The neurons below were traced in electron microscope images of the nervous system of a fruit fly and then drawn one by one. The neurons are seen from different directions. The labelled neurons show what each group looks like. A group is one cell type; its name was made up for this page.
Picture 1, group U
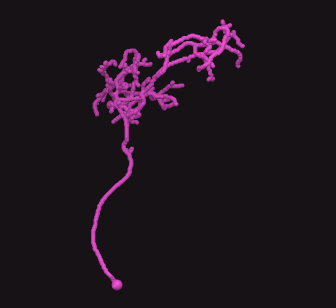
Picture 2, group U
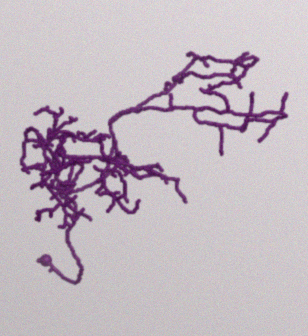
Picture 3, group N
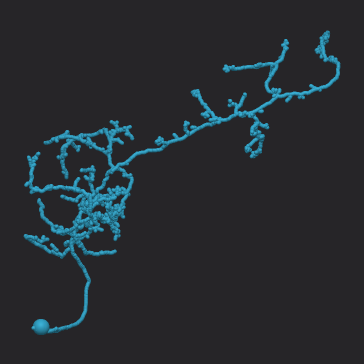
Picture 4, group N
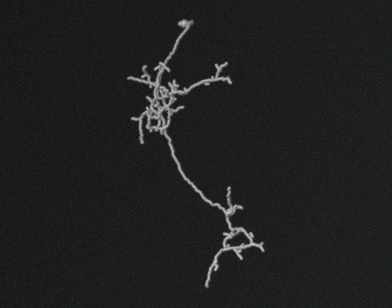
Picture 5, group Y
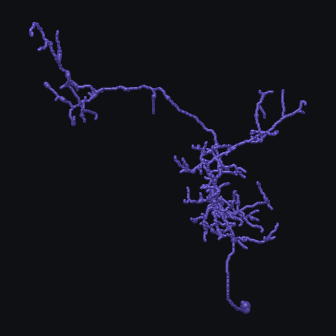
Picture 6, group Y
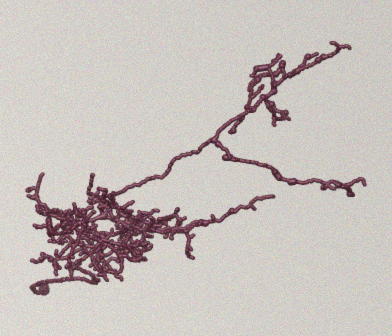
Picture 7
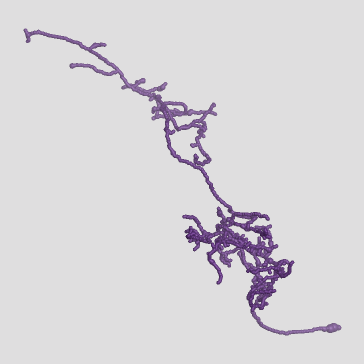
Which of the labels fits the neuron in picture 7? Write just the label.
group Y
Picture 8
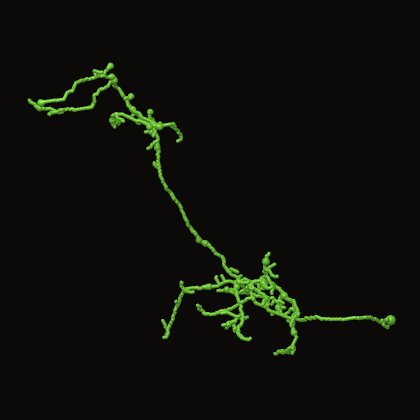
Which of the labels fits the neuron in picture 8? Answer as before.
group N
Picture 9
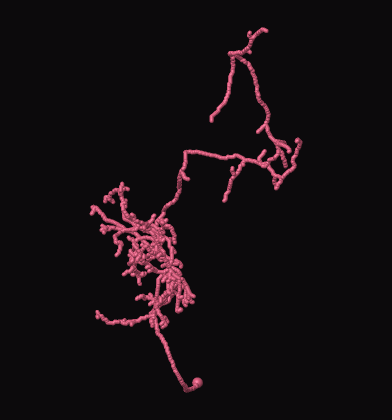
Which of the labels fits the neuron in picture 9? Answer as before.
group Y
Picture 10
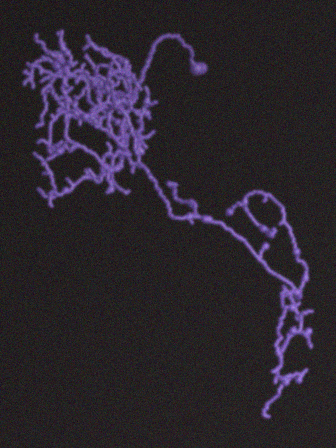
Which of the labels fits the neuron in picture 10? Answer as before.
group Y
